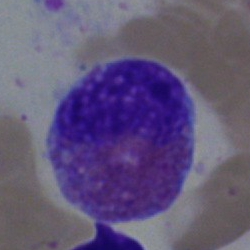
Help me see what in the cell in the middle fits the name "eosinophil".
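What is shown is an eosinophil.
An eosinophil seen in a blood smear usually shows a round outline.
The outline here is smooth and rounded-oval, which is in keeping with that.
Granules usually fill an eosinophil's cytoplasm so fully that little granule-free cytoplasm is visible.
In this cell, purplish-pink granules lie over it but are most dense in its lower half, so their spread is the feature to weigh against that. The chromatin stains deep purple. The picture is slightly blurred.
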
